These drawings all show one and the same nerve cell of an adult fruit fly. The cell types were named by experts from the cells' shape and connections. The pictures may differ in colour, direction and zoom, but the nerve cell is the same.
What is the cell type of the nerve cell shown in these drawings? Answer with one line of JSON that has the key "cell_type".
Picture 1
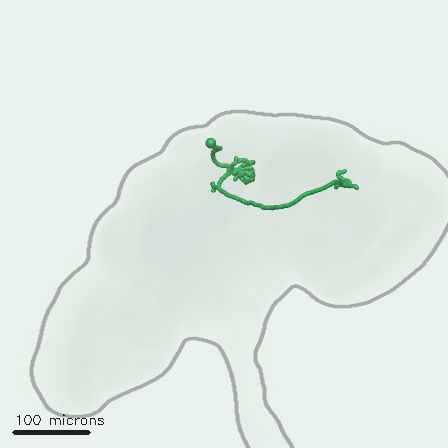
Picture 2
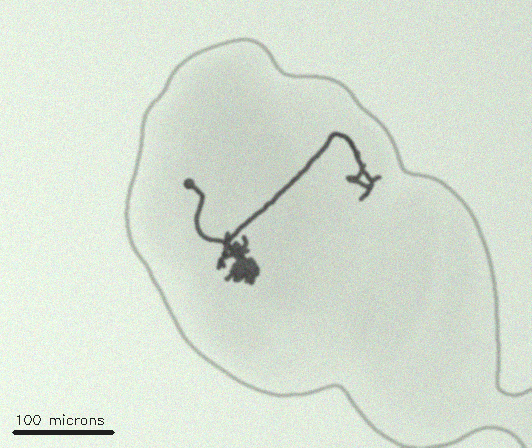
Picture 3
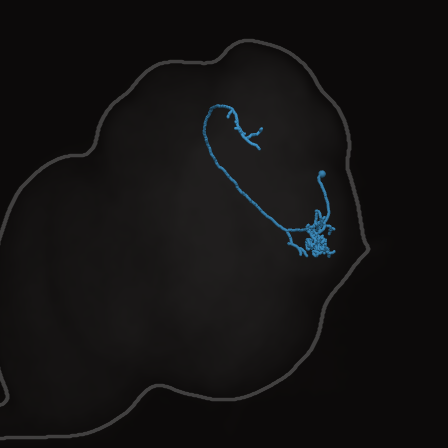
{"cell_type": "M_adPNm7"}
